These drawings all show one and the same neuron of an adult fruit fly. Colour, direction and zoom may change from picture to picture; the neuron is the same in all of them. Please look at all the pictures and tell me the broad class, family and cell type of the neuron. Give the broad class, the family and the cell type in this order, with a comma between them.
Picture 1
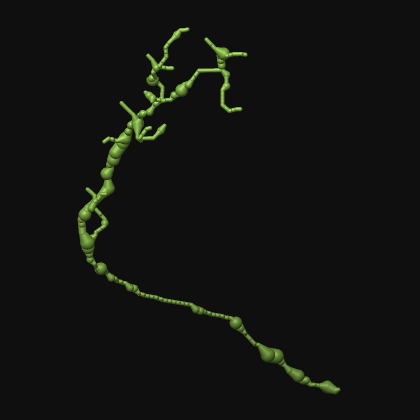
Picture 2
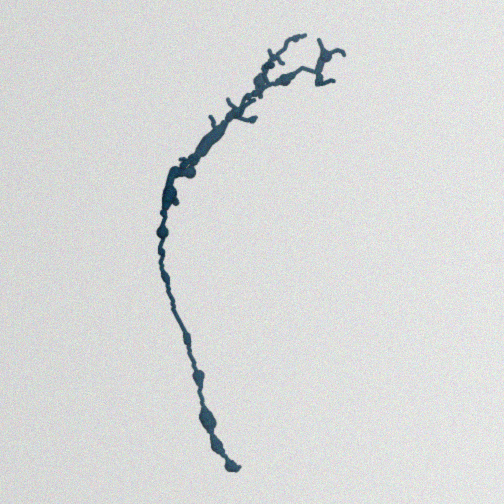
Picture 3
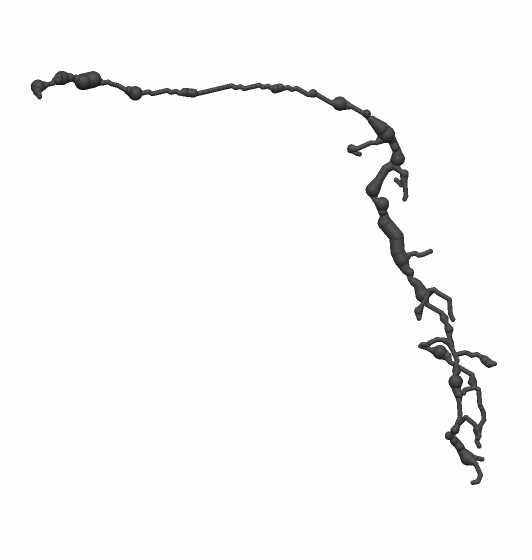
sensory neuron entering the nerve cord, class gustatory, LgLG1a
